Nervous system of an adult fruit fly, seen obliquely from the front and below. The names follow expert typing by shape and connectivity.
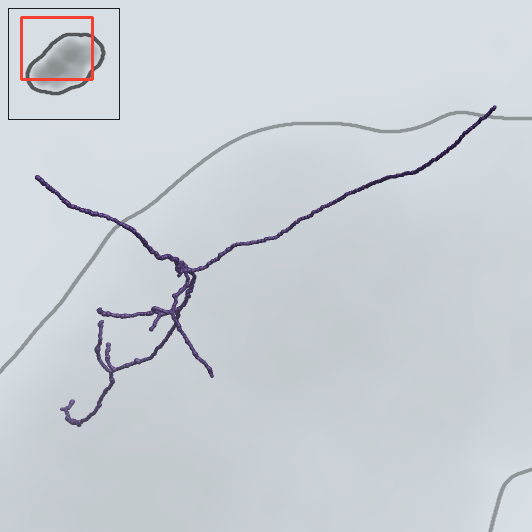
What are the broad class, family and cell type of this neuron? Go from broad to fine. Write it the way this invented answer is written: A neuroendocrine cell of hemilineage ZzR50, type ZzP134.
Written: A sensory neuron ascending to the brain of class mechanosensory proprioceptive, type SApp13.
